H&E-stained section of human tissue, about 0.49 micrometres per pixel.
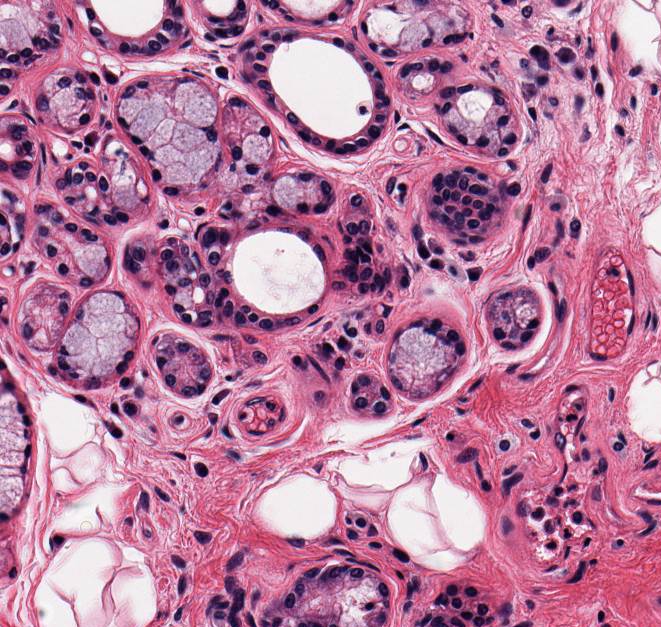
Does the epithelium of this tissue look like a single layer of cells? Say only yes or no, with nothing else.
Yes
